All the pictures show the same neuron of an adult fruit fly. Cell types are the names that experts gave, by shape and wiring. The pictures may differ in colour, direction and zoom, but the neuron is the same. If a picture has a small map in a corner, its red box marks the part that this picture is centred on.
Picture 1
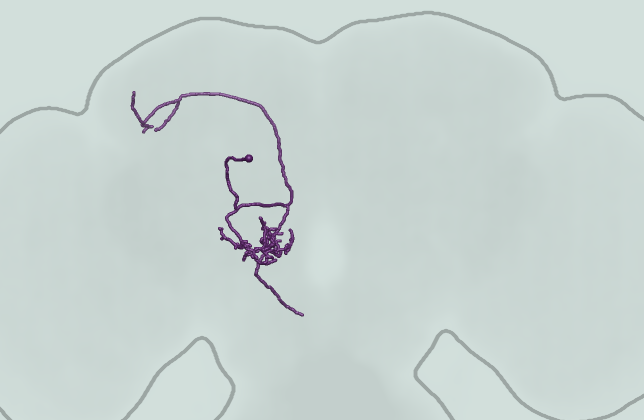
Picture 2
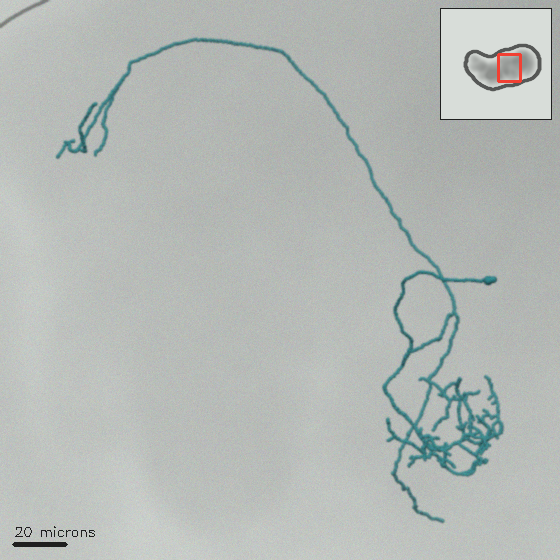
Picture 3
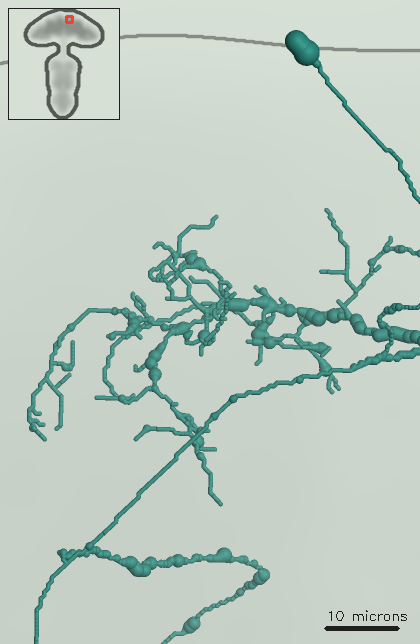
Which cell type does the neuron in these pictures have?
M_adPNm5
